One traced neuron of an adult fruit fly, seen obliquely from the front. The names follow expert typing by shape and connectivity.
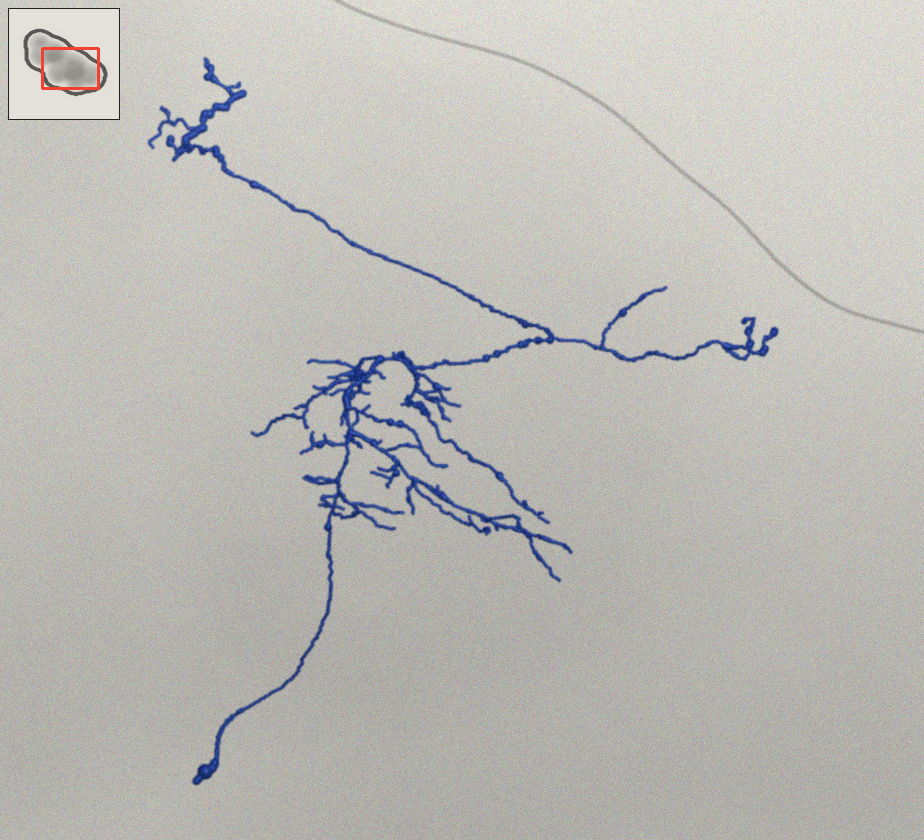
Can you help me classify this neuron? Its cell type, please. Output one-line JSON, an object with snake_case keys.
{"cell_type": "IN06A113"}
